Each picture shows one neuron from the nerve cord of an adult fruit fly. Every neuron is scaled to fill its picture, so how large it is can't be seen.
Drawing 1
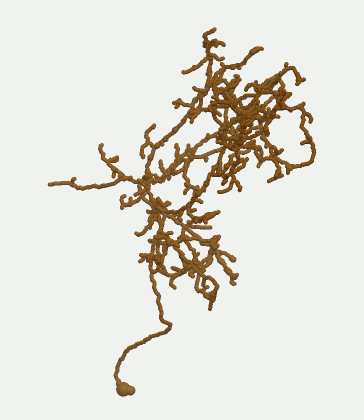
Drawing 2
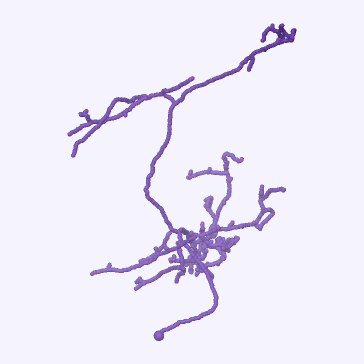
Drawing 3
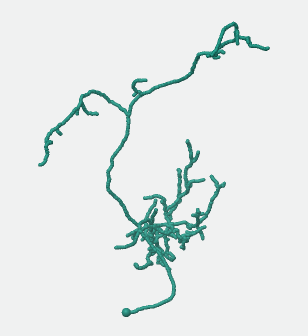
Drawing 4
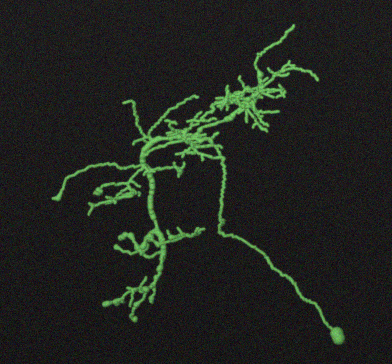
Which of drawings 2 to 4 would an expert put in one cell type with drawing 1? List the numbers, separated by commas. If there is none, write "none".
none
